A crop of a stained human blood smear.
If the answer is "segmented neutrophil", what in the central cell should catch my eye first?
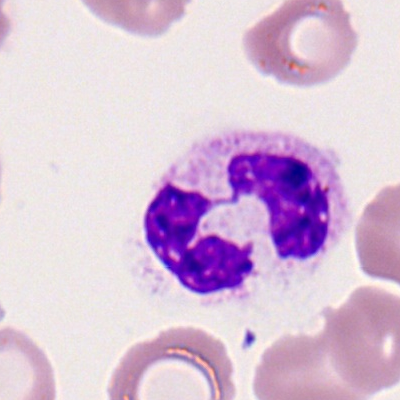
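Checking this cell against the name segmented neutrophil, start with the nucleus: no nucleoli can be seen in it.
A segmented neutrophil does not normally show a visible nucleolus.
On that point the cell fits the name. Next, the chromatin is dark purple and coarsely clumped. Then the cytoplasm, which holds fine, faint lilac granules. Last, the cell outline is roughly round.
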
